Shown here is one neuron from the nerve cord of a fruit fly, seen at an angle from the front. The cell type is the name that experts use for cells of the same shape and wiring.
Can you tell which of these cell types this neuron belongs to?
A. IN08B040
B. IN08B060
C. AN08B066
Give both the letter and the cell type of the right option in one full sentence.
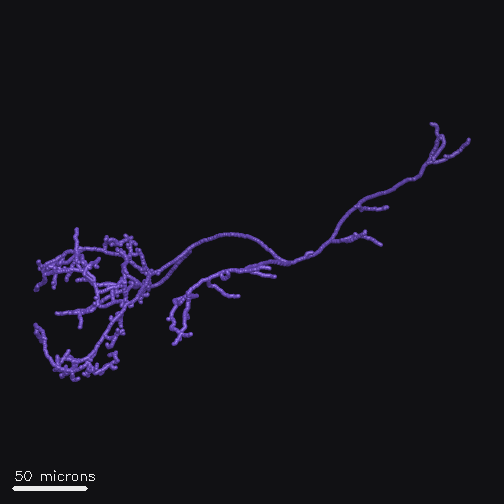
What option A names, IN08B040, is the cell type of the neuron.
